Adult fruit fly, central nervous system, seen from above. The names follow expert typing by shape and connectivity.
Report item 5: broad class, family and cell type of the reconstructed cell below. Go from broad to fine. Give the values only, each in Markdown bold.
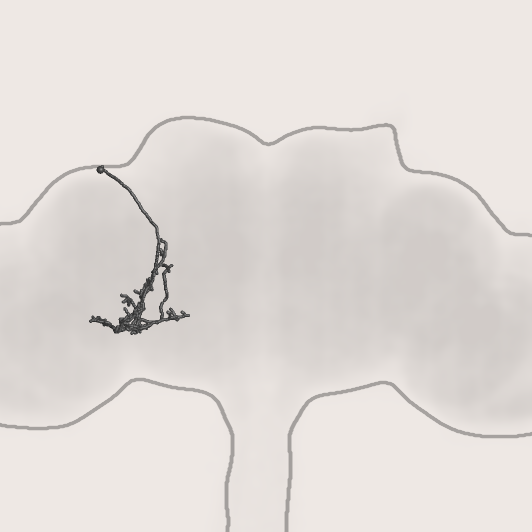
**central-brain intrinsic neuron**, **hemilineage WEDa2**, **WED025**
